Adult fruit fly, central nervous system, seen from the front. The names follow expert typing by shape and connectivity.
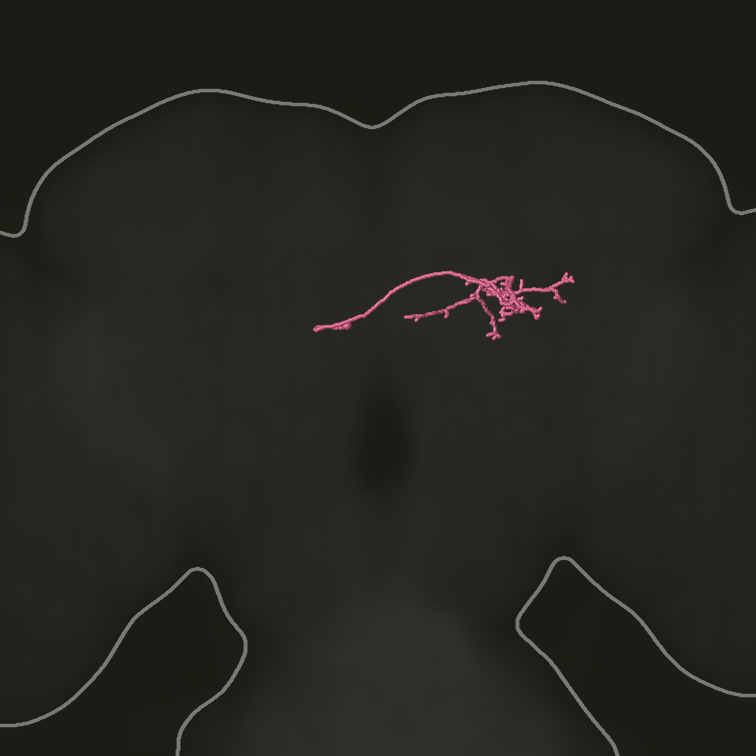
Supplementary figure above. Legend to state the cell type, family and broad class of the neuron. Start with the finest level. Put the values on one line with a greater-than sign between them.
CL348 > hemilineage DM6_posterior > central-brain intrinsic neuron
